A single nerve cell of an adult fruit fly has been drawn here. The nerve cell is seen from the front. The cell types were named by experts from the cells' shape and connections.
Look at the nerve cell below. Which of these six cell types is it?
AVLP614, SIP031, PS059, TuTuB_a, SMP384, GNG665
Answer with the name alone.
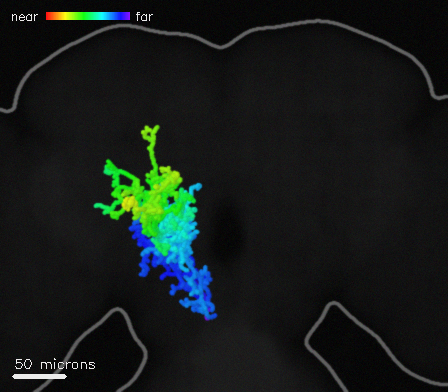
PS059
